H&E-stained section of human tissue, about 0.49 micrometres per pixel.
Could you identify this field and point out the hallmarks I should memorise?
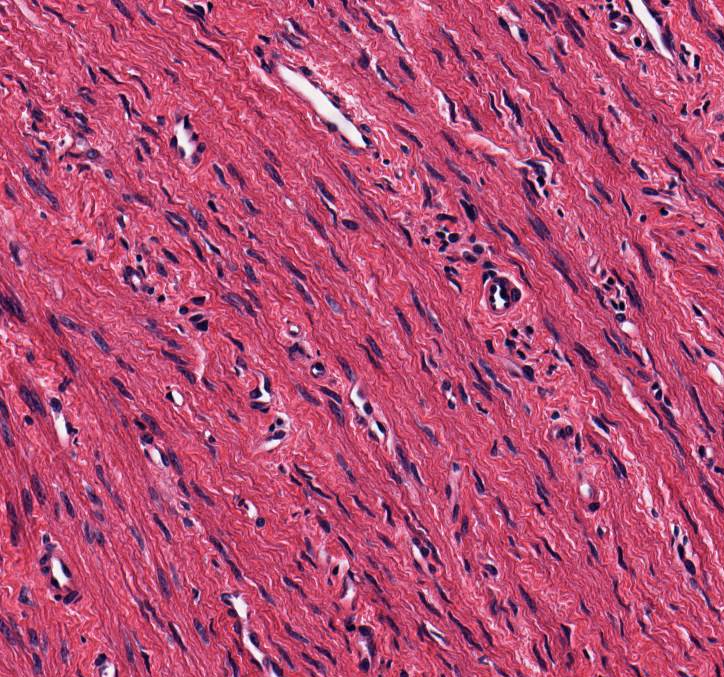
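Smooth muscle fills this field, in parallel bundles of fibres running diagonally from upper left to lower right. The fibres are strongly eosinophilic and finely wavy, and their dark, elongated, spindle-shaped nuclei lie parallel to them, spread fairly evenly throughout.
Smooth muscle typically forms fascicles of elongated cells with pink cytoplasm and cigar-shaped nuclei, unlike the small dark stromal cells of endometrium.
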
